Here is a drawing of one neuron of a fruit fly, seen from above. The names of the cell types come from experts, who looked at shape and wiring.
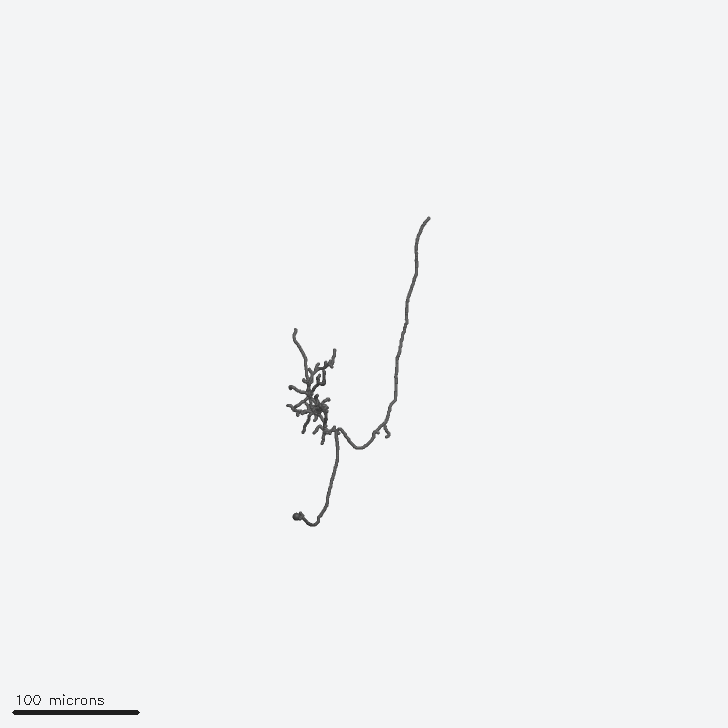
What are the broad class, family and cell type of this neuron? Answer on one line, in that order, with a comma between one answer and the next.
nerve-cord intrinsic neuron, hemilineage 07B, IN07B096_c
